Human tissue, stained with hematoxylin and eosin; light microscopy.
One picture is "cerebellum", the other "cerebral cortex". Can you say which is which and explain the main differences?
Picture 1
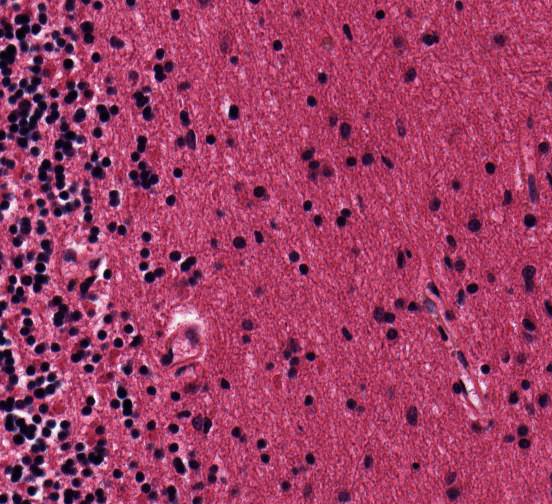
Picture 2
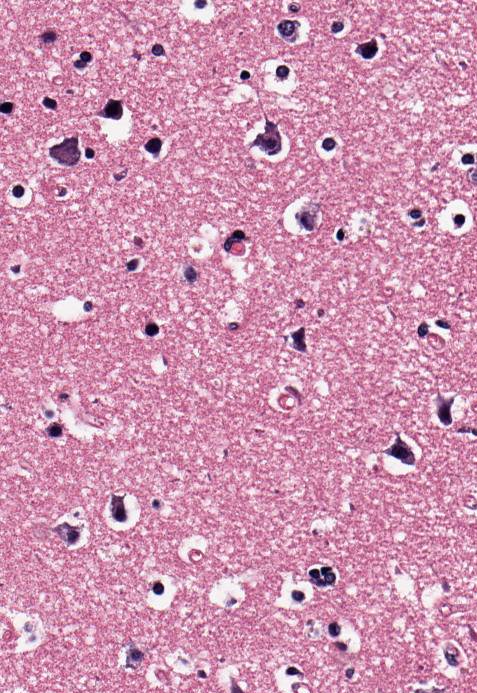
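Step one: cerebellum is in picture 1, cerebral cortex in picture 2. Step two: the cerebellum has a dense left-edge band of closely packed small, round, dark nuclei with very little cytoplasm, beside a paler fibrillary pink neuropil with scattered small dark nuclei.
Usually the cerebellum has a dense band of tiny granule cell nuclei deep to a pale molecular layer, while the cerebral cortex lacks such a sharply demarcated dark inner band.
Step three, cerebral cortex: even pink, finely granular matrix, no layering or grouping, cells scattered singly, mostly small with round, dense dark nuclei; larger angular cells look shrunken and dark, in keeping with handling artefact.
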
